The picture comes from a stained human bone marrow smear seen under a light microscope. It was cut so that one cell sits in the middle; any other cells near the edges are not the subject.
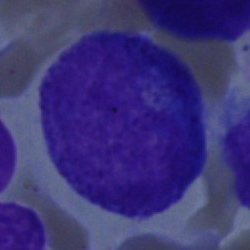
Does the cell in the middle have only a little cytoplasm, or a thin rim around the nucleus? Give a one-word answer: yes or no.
Yes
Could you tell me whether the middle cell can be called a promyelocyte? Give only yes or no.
yes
